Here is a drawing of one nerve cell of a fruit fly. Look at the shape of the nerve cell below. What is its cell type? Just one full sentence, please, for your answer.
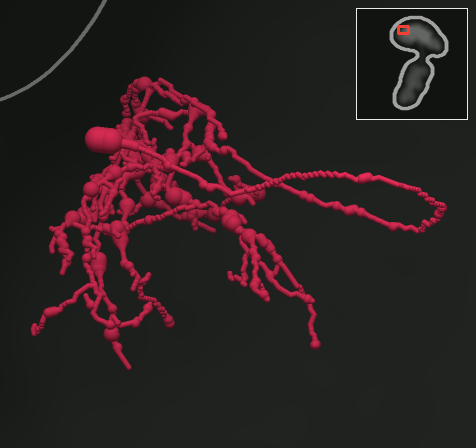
The cell type carried by this neuron is LHAV4d5.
